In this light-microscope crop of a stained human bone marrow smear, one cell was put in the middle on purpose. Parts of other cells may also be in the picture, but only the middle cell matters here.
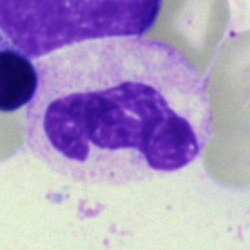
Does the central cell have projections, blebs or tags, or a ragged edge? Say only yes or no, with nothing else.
No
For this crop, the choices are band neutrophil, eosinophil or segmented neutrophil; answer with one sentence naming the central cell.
The cell occupying the middle of the crop is a segmented neutrophil.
